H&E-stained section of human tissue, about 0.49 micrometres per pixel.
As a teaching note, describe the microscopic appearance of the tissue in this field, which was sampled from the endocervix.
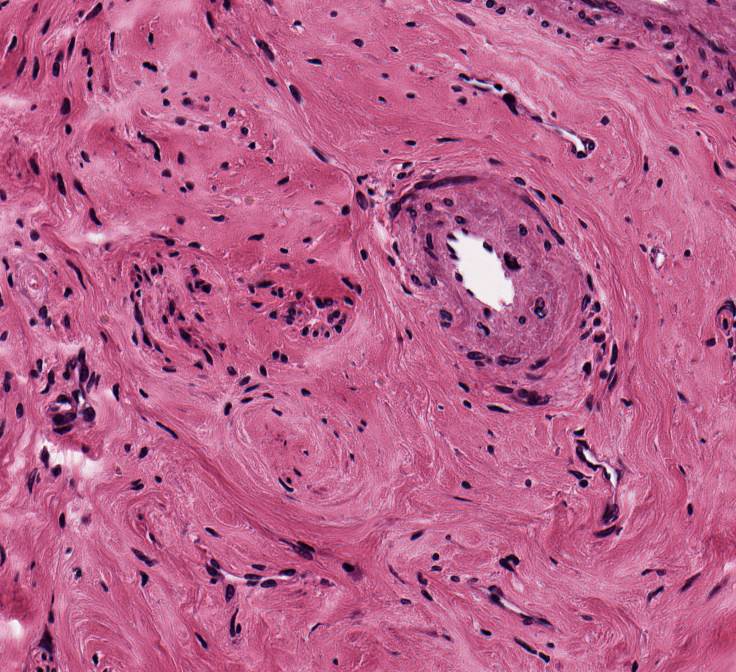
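Swirling concentric whorls of collagen bundles surround the vascular structures. A thick-walled vessel lies right of centre, its wall in concentric cellular layers around a small lumen. Stromal nuclei scattered, dark, elongated, spindle-shaped. No epithelium present.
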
